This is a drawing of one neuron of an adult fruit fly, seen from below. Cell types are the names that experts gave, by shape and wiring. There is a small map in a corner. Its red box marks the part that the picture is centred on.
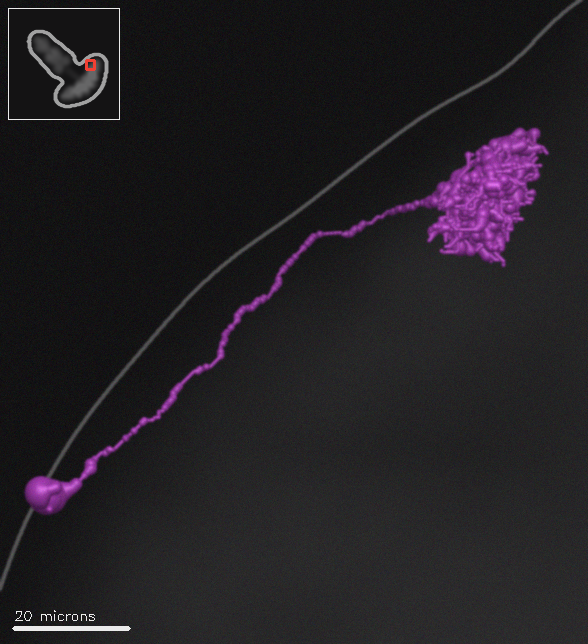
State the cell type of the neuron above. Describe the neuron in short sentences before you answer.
It is in the brain and does not reach the nerve cord. From left to right in the picture it spans about 90 microns. It is an optic-lobe intrinsic neuron. It is of cell type LPi43.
